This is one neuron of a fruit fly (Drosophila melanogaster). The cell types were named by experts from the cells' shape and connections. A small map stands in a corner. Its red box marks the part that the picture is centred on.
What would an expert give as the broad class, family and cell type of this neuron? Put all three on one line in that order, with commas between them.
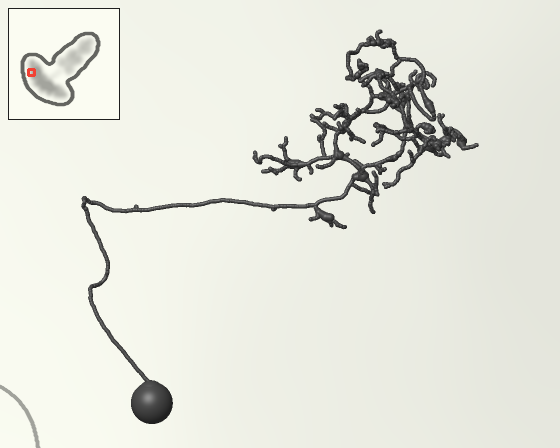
optic-lobe intrinsic neuron, Dm, Dm2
